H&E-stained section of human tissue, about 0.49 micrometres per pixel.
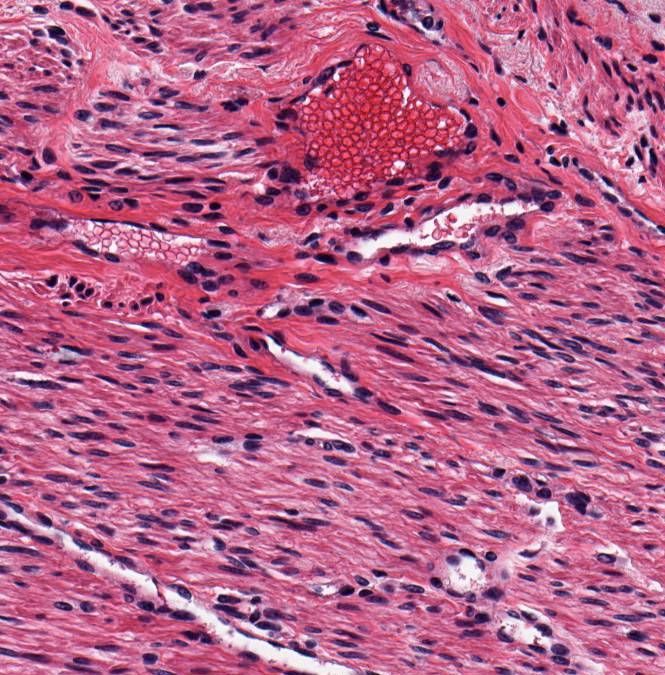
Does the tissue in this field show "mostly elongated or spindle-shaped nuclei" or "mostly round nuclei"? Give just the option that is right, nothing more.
Mostly elongated or spindle-shaped nuclei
